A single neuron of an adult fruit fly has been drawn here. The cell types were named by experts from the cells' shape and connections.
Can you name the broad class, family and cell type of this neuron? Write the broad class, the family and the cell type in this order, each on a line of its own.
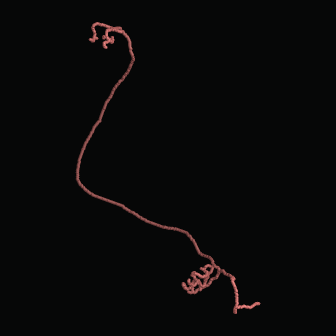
sensory neuron entering the brain
class olfactory
ORN_DC3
